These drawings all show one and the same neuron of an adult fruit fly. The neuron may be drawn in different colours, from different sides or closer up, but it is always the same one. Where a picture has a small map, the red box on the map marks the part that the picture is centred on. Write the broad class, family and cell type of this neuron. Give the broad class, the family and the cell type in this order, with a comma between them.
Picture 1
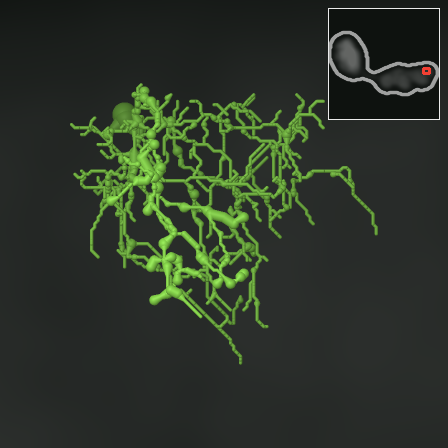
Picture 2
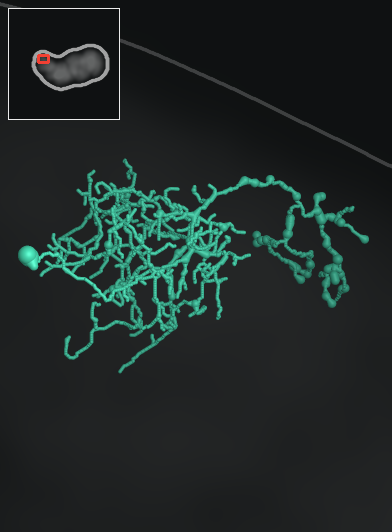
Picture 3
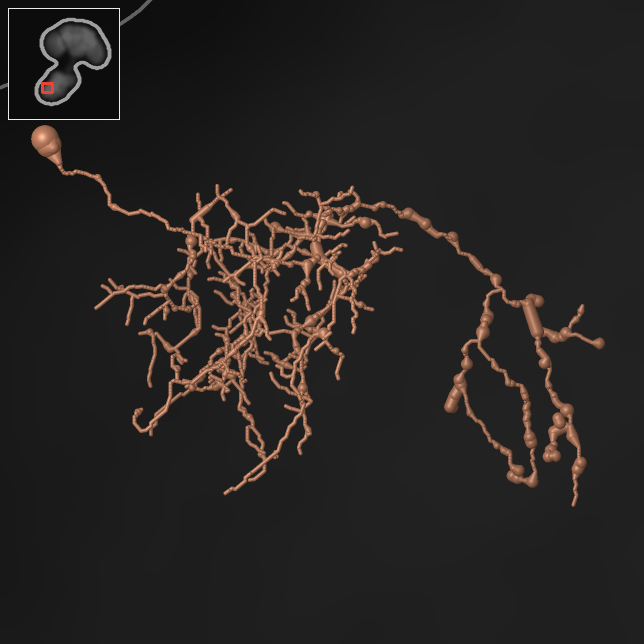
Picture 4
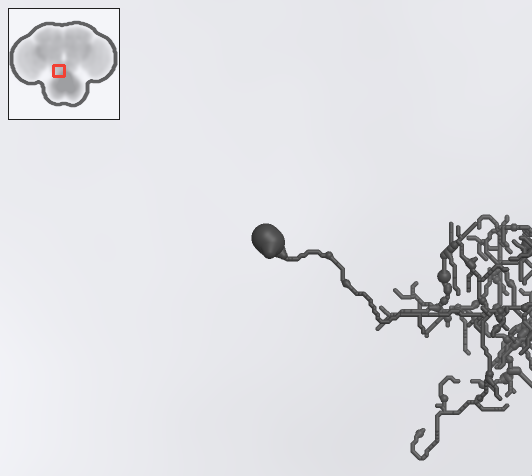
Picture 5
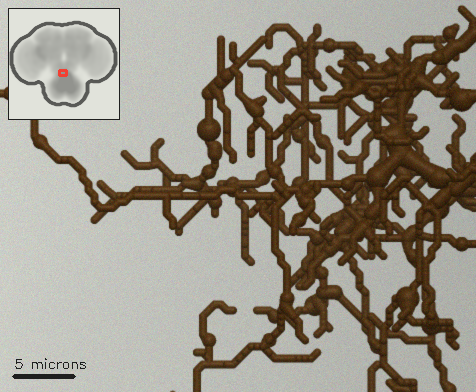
nerve-cord intrinsic neuron, hemilineage 06A, IN06A106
